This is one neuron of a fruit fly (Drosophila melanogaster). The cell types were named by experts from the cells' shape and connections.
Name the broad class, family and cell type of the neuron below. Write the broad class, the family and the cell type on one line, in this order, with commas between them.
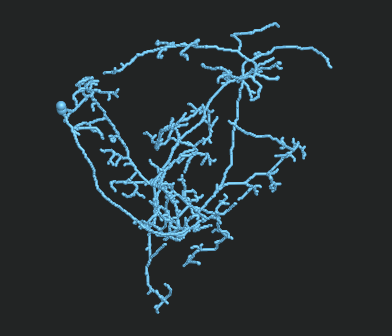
nerve-cord intrinsic neuron, hemilineage 04B, IN04B046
